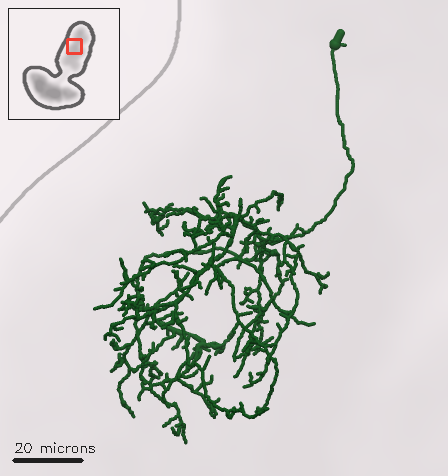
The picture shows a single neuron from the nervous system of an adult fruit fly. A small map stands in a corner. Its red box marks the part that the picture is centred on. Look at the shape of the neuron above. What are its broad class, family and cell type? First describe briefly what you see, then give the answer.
Its cell body lies at the upper right of the picture. From top to bottom in the picture it spans about 120 microns. Dozens of branch ends can be seen. Its broad class is nerve-cord intrinsic neuron. Its family is hemilineage 20A.22A. Its cell type is IN20A.22A024.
